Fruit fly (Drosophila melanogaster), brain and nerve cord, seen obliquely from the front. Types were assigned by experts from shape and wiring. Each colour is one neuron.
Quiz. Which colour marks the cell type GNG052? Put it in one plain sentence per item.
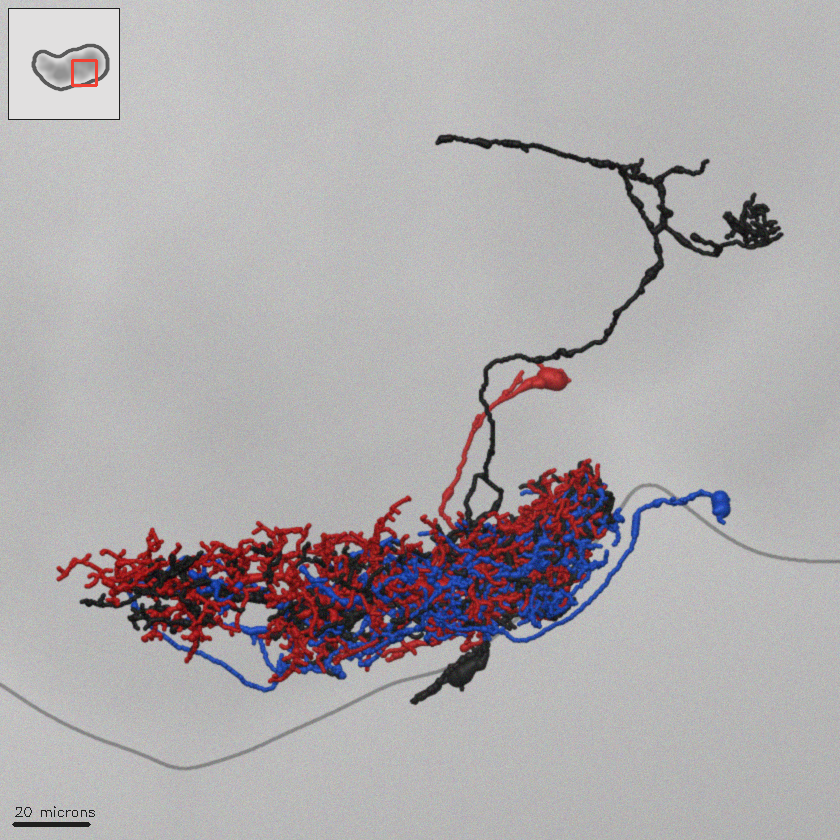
The colour is blue.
